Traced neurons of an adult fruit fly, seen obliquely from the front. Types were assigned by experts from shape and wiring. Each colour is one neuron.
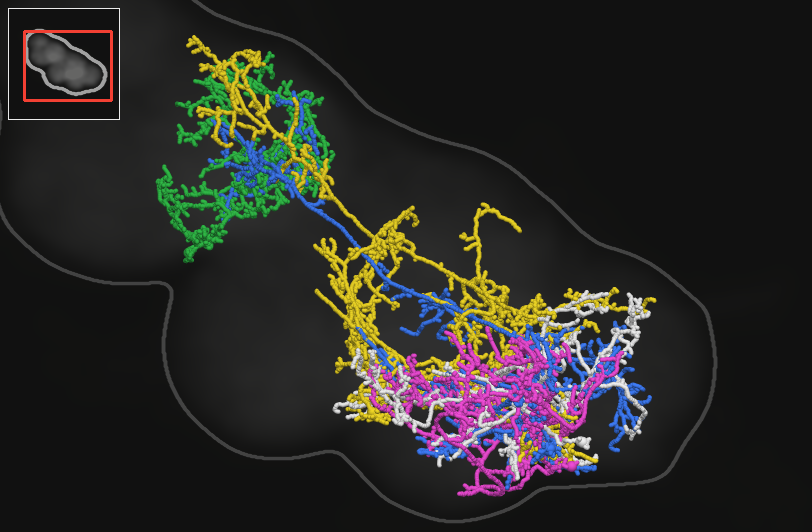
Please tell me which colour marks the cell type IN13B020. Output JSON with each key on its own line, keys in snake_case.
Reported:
{
 "colour": "green"
}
